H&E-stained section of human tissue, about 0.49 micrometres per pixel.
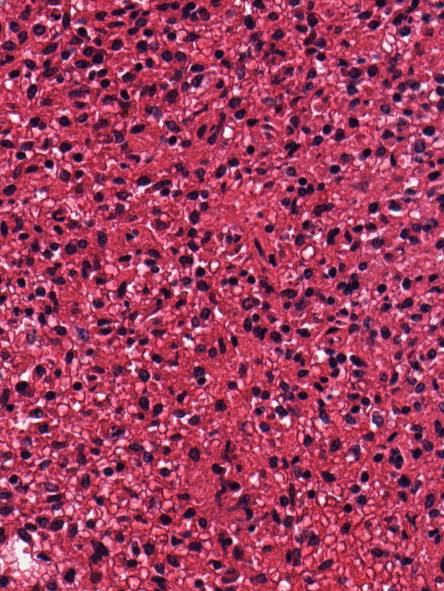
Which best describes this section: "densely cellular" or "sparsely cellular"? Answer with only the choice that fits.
Densely cellular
